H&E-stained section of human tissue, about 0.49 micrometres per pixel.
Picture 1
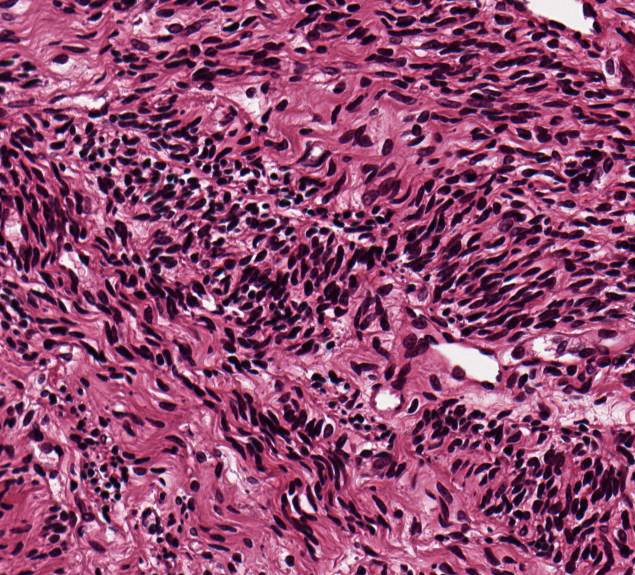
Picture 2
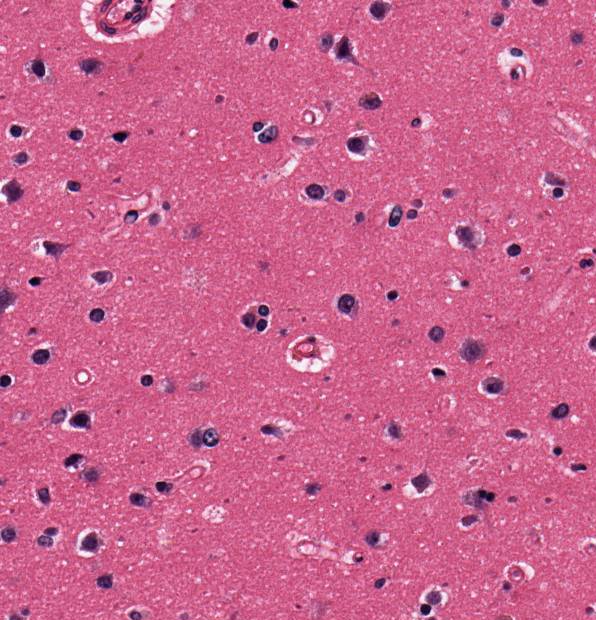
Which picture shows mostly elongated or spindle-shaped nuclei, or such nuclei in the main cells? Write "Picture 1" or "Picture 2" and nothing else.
Picture 1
